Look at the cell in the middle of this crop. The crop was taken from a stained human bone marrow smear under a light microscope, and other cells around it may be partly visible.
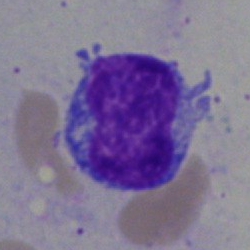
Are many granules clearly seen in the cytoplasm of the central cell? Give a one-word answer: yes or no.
No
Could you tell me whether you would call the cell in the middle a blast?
yes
